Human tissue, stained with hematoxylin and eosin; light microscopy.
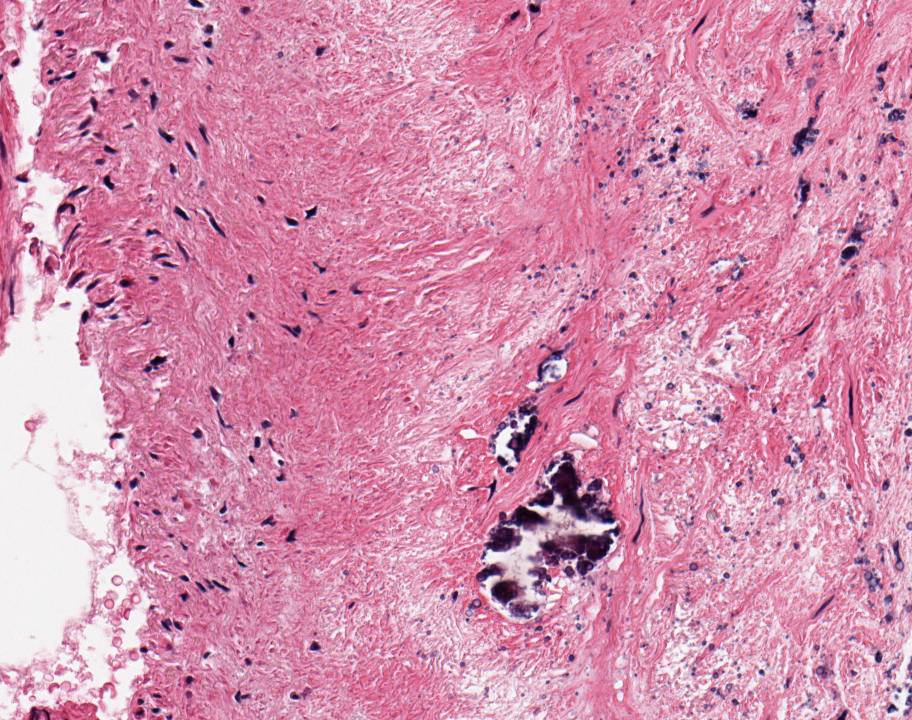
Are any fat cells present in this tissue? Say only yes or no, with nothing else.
No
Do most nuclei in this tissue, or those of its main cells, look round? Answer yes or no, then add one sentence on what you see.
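No. The cells are sparse, with small dark elongated spindle nuclei that are most numerous in the left part of the field.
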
